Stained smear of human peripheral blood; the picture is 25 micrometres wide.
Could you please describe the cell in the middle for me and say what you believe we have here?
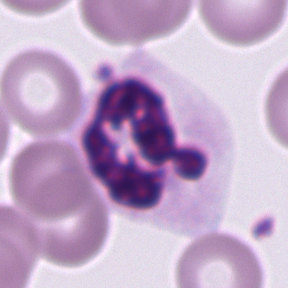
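Step one, the nucleus: it forms a closed ring around a pale central hole, with small reddish-pink specks scattered over it. Step two, the cytoplasm: it holds no coarse coloured granules. Step three, the outline: irregular and angular rather than round. The cell is a segmented neutrophil.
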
